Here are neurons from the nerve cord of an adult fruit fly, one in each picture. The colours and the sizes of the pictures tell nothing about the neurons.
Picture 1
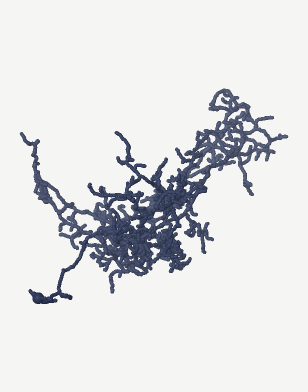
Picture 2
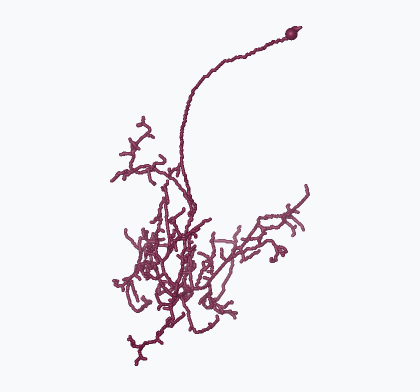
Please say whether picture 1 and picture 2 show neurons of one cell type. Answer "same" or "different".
different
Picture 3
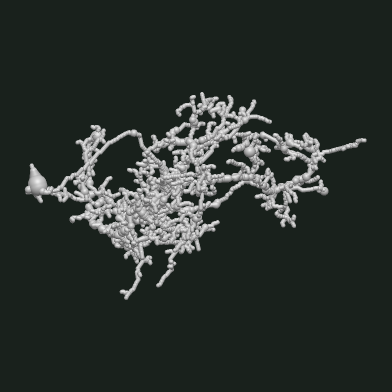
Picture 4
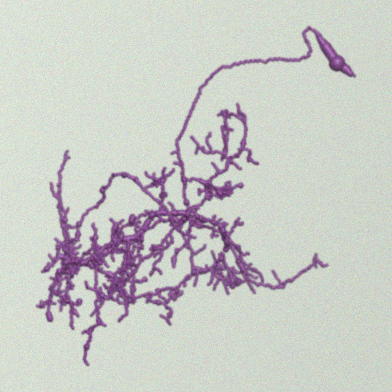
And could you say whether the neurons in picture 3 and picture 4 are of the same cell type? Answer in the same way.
same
